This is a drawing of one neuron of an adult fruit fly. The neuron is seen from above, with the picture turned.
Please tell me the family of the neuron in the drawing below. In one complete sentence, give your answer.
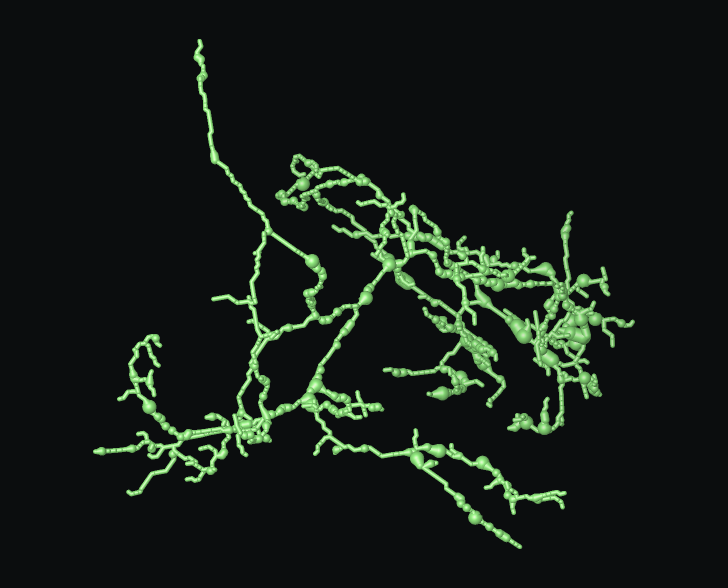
The neuron is filed under family hemilineage CREa2_ventral.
